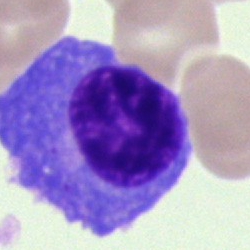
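Plasma cell, the one in the middle of this stained bone marrow smear: the outline looks irregular and angular, with uneven edges. The chromatin is dark purple and coarsely clumped, and I can make out paler streaks between the clumps. There is plenty of cytoplasm, reaching broadly to the left of the nucleus, and it stains blue.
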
